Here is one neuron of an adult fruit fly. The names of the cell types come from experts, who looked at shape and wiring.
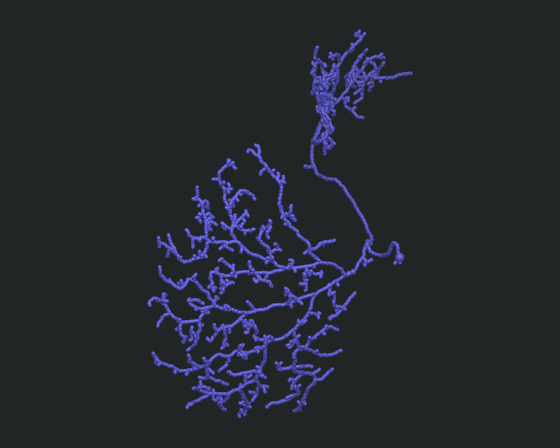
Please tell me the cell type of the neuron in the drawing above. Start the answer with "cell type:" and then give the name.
cell type: aMe25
